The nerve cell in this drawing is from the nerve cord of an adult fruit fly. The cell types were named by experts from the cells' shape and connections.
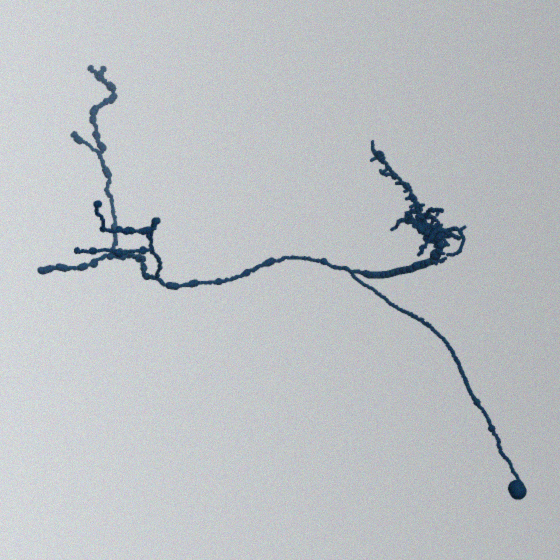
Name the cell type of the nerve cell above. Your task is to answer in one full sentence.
Belonging to the cell type IN08B082 is this nerve cell.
